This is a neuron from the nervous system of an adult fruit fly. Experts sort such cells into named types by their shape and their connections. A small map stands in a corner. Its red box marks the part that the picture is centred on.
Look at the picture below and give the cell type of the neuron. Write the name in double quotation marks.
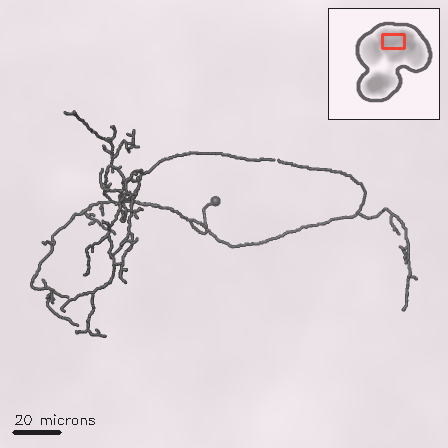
"CB4070"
